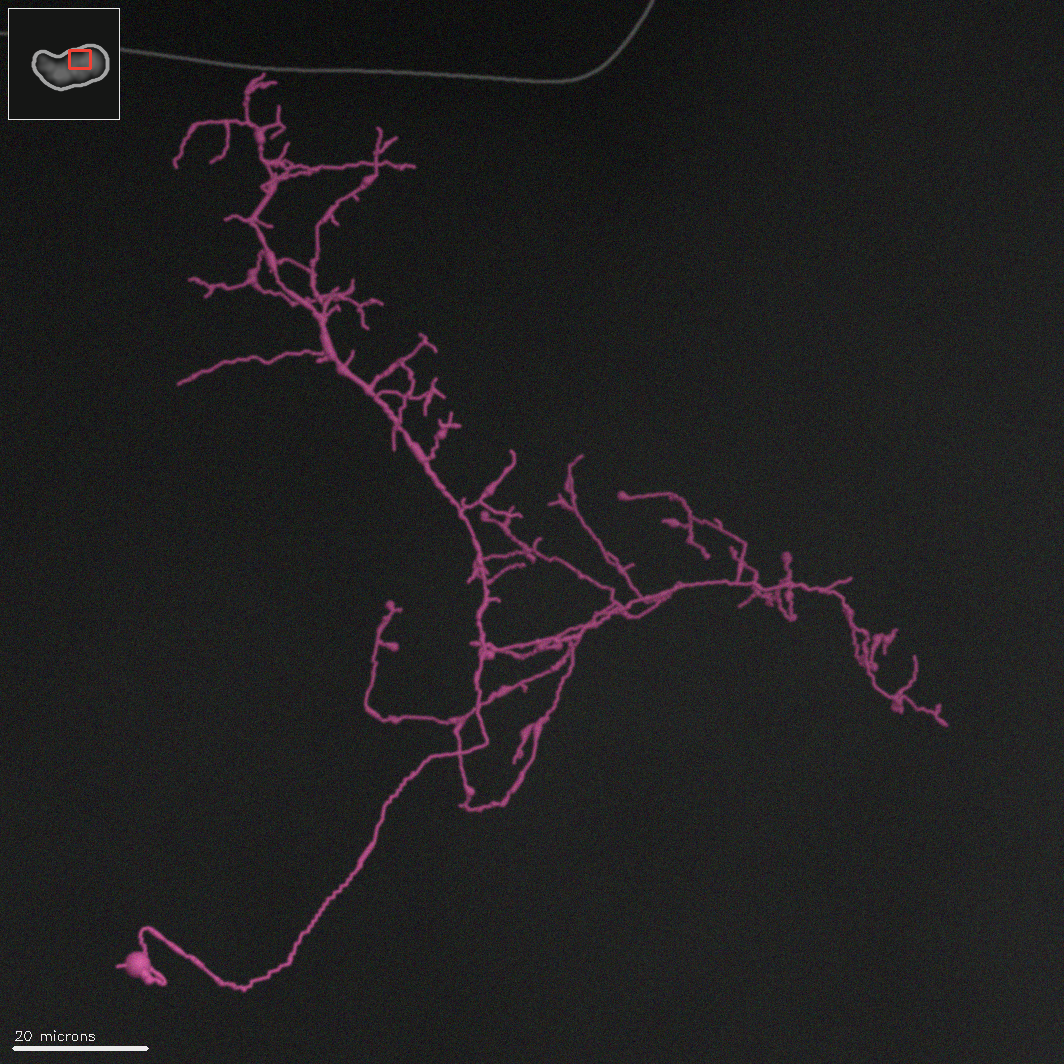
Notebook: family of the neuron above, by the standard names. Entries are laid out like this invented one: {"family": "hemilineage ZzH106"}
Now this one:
{"family": "hemilineage AOTUv4_ventral"}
